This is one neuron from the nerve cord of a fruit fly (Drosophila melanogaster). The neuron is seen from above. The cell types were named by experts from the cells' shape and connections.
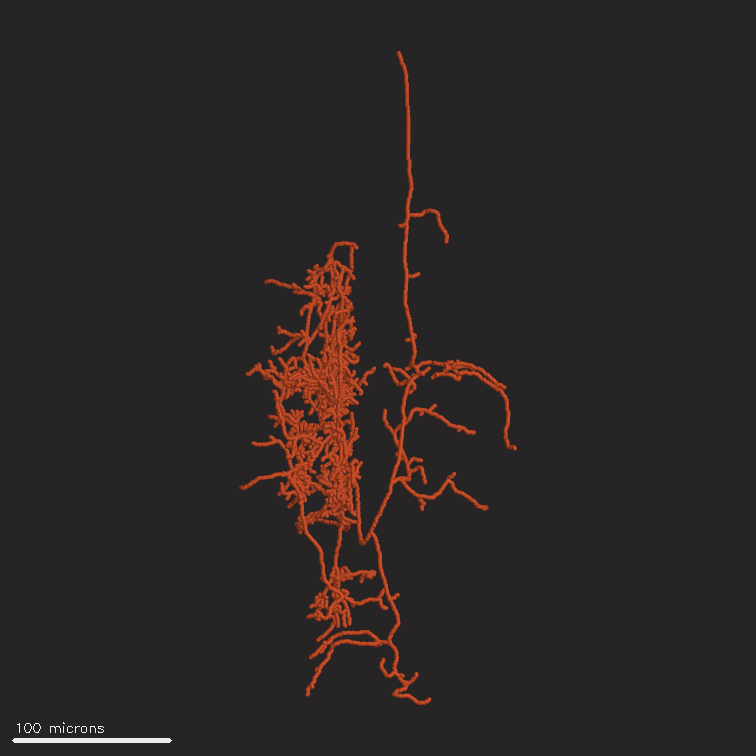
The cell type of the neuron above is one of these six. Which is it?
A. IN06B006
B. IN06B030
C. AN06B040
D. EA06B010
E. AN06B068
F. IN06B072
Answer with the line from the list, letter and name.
D. EA06B010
